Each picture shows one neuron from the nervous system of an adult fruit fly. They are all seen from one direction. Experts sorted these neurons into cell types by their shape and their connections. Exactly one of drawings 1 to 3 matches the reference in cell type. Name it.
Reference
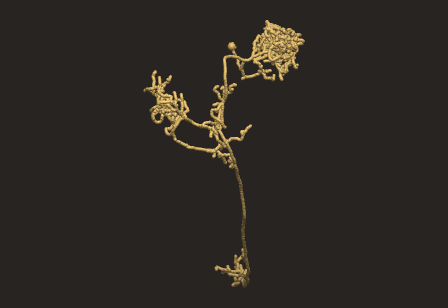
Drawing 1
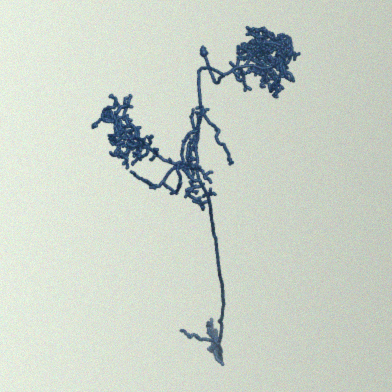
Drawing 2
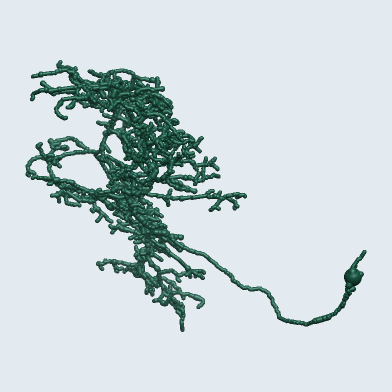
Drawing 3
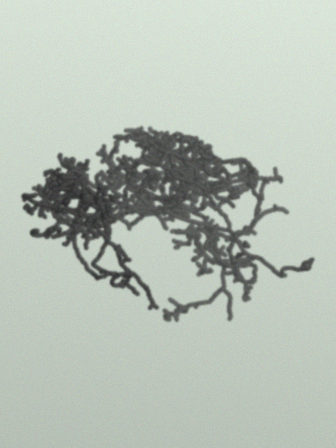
1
